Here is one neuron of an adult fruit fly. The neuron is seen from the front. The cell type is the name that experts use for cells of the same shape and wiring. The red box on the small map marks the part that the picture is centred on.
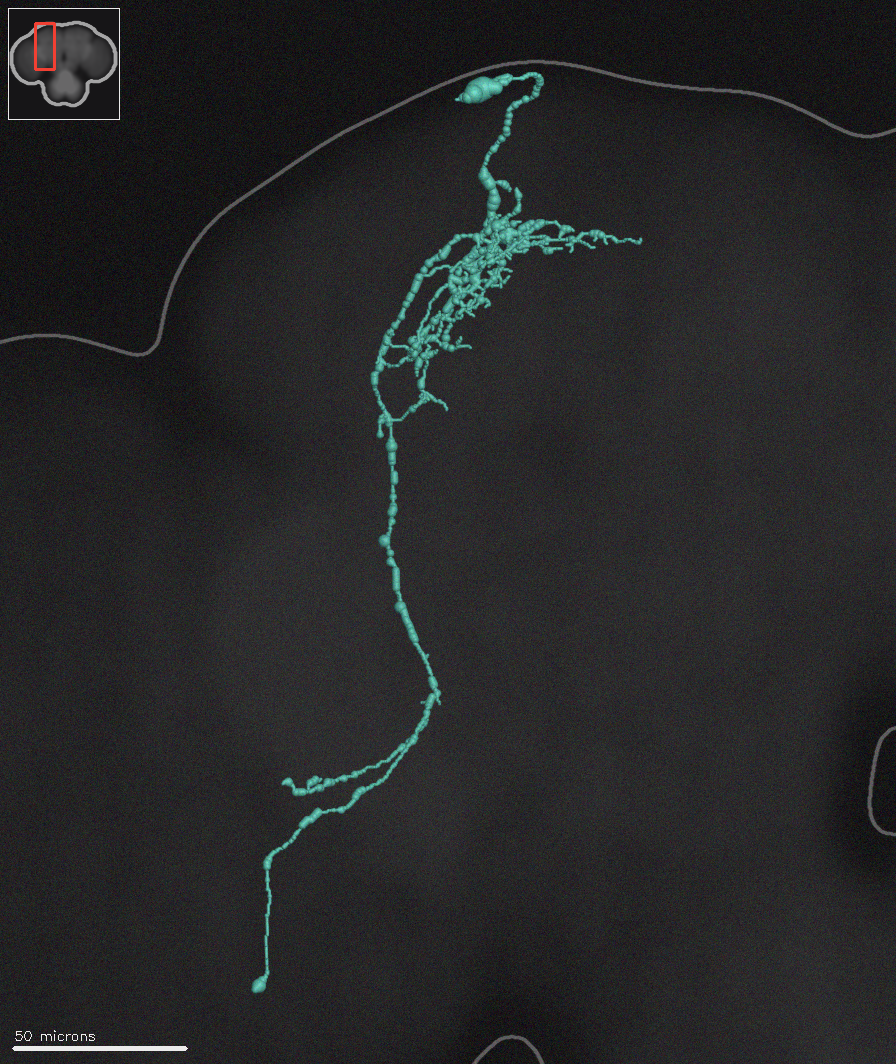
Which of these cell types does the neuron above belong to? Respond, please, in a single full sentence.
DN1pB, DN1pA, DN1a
It is to cell type DN1a that the neuron belongs.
